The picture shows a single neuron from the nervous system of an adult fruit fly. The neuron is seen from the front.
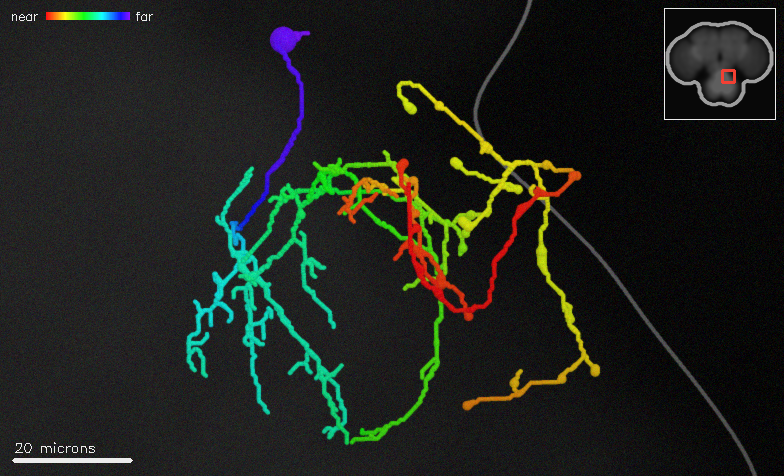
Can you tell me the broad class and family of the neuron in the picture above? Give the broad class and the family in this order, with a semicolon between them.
nerve-cord intrinsic neuron; hemilineage 03B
